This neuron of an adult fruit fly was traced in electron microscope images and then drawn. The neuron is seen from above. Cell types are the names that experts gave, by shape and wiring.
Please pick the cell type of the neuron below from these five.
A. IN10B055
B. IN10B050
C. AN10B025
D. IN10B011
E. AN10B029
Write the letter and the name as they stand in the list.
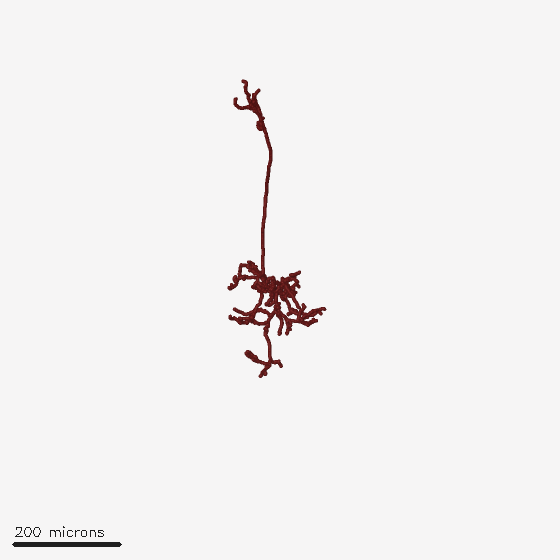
C. AN10B025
